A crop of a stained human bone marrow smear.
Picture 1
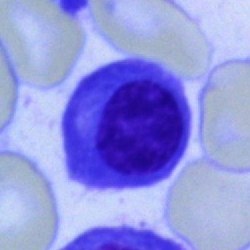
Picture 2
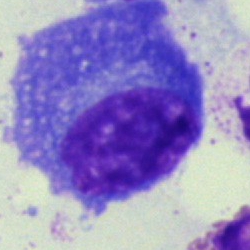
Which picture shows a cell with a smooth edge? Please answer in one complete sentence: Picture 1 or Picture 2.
Picture 1 contains the cell with the smooth edge.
